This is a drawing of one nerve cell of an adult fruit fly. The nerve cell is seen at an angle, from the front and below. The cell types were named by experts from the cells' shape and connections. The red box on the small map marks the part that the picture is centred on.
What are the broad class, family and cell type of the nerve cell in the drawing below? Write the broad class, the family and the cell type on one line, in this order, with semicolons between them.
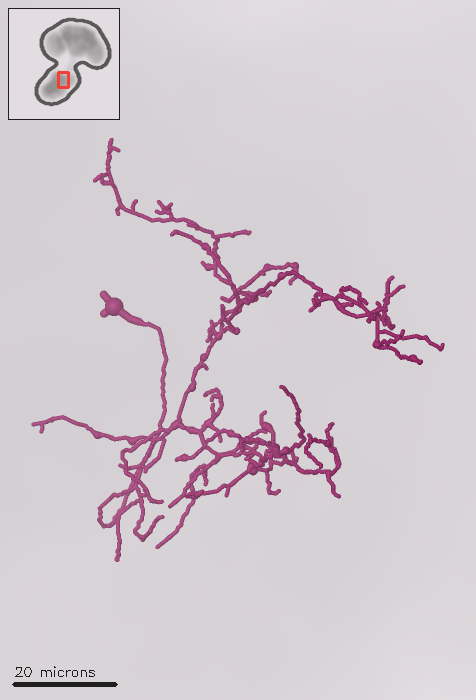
nerve-cord intrinsic neuron; hemilineage 11B; IN11B021_b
